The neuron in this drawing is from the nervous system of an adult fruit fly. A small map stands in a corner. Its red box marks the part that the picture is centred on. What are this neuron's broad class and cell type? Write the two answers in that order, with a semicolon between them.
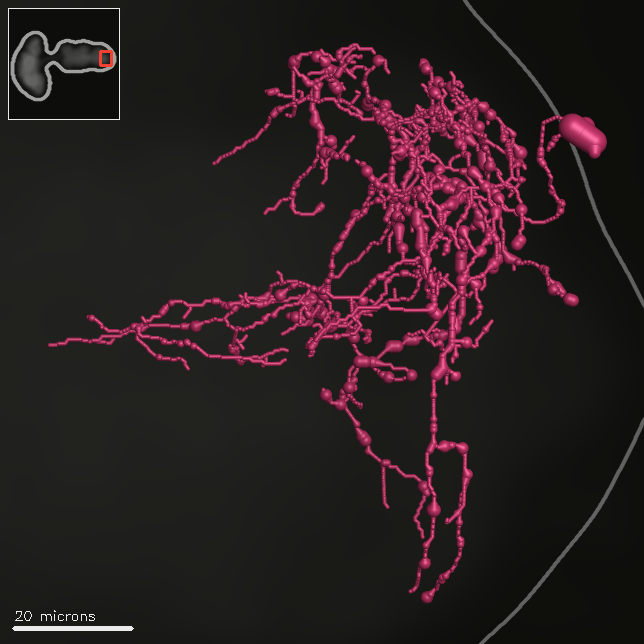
nerve-cord intrinsic neuron; INXXX302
